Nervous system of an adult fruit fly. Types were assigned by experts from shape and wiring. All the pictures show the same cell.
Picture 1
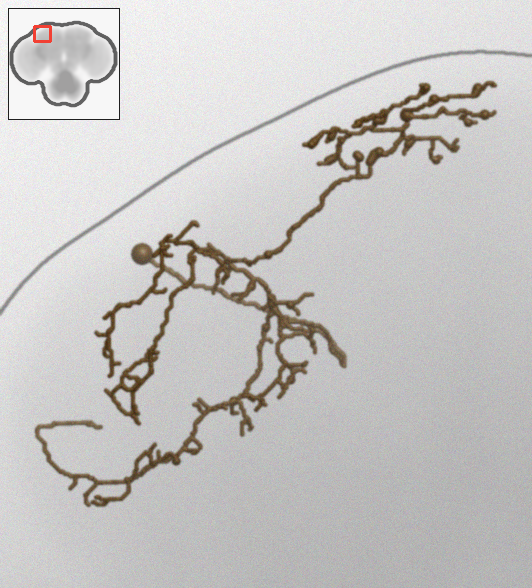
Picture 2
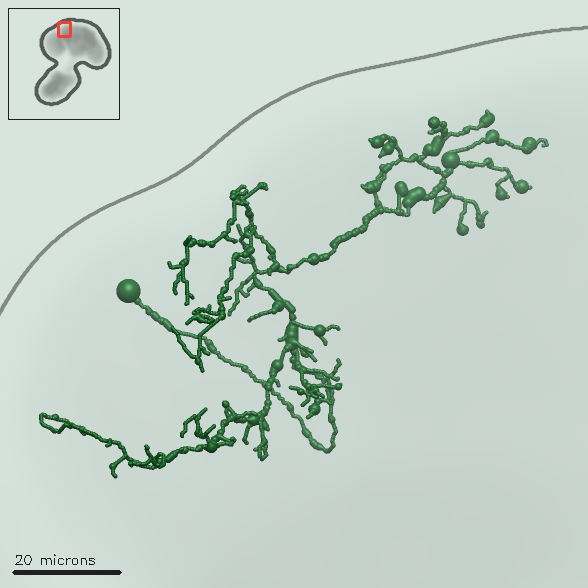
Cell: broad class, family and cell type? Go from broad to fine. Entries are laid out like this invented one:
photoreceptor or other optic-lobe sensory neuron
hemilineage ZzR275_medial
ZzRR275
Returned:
central-brain intrinsic neuron
hemilineage LHp2
CB1752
